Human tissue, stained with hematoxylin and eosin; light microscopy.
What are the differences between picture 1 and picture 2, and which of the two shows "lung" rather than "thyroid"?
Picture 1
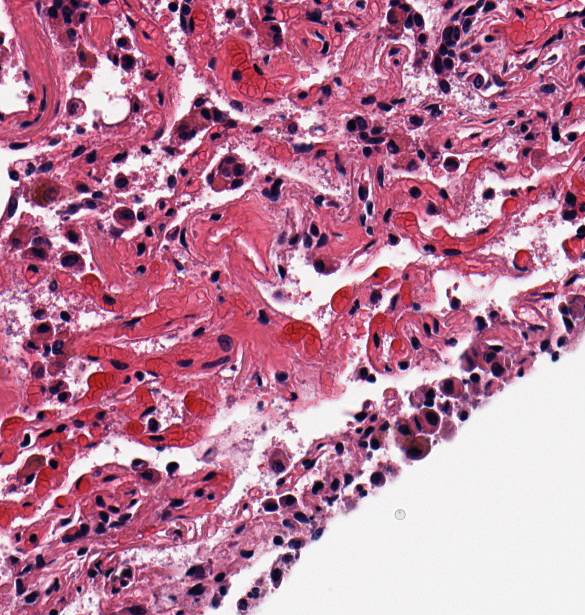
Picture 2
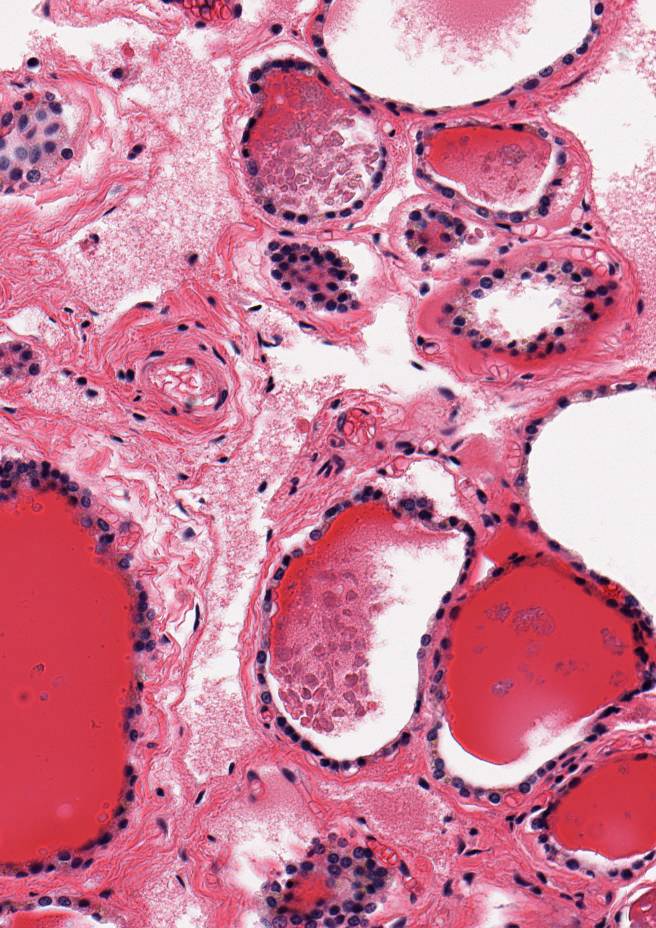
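Picture 1 is lung; picture 2 is thyroid. Framework: in picture 1, thin wavy pink septa form a network around many small irregular spaces, their capillaries packed with bright red blood cells; in picture 2, rounded follicles of widely varying size sit in fibrous stroma. Contents: the large follicle at the lower left of picture 2 is filled with dense, homogeneous, deep red material, and several follicles in the upper half hold clusters of loose rounded cells.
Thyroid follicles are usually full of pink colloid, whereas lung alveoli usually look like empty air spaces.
Lining: the thyroid follicles have a single layer of flattened to low cuboidal cells with dark round nuclei.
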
